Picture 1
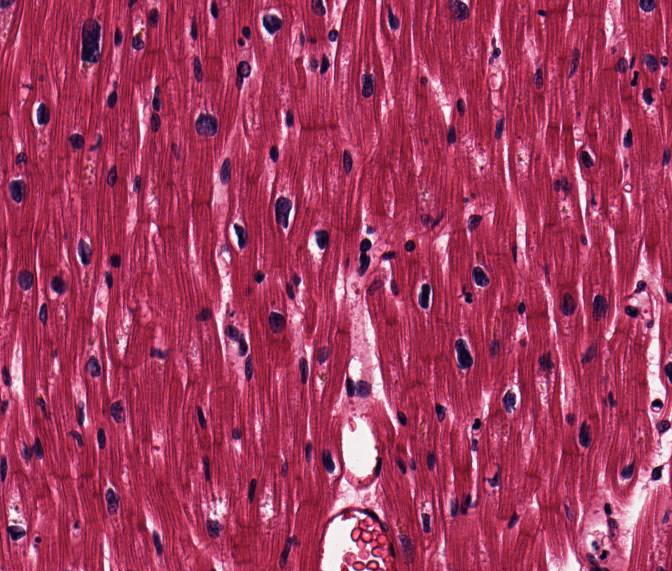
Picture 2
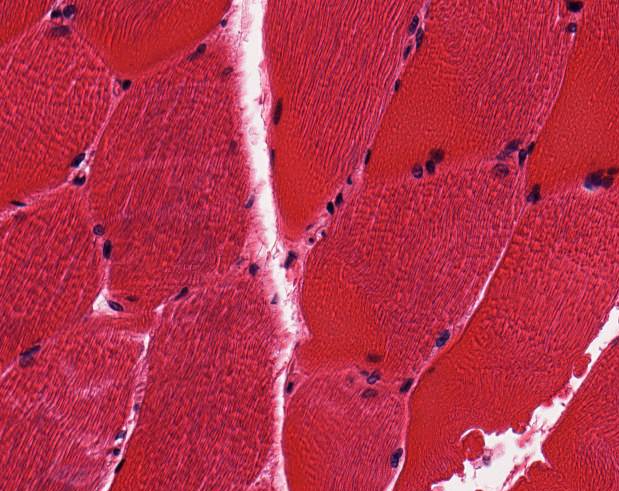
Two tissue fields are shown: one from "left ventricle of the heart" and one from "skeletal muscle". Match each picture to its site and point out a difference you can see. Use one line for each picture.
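Picture 1 shows tissue from the left ventricle of the heart. Most muscle nuclei are single, oval and placed centrally within the fibres.
Picture 2 shows tissue from the skeletal muscle. The nuclei lie at the edges of the muscle fibres rather than in their centres.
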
